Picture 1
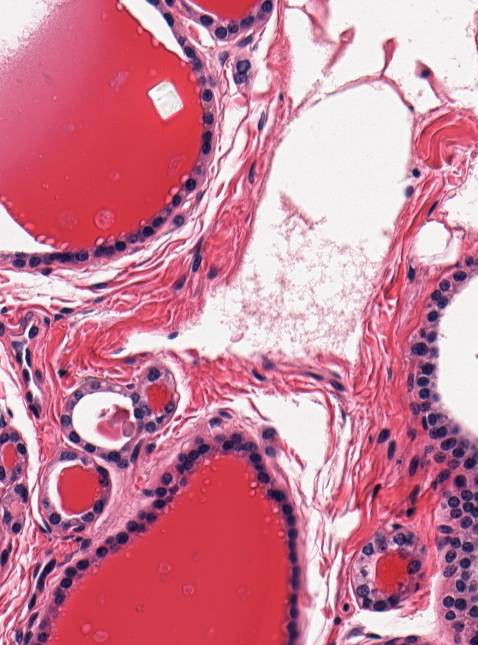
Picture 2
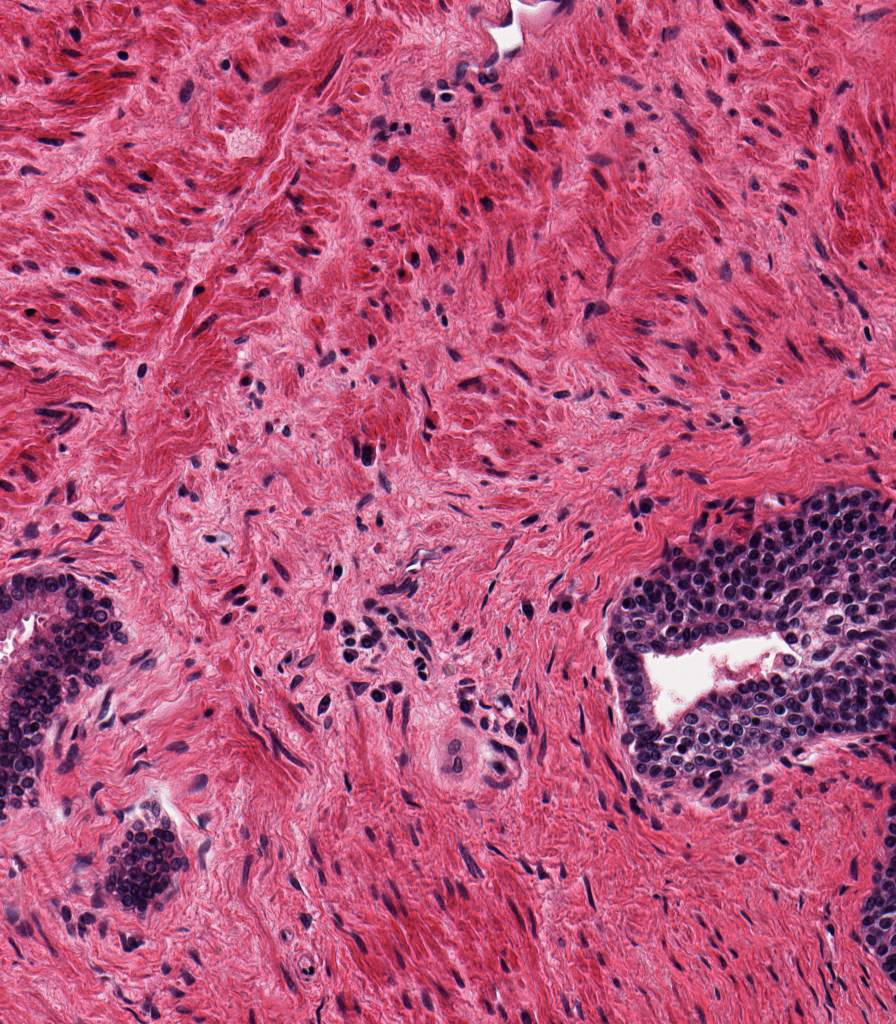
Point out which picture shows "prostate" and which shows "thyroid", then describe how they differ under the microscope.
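Thyroid's the first one, and the second is prostate. The thyroid shows large follicles of homogeneous deep red material at the top left and the bottom, and a cluster of small red-filled follicles in the lower left quarter. A single layer of cuboidal to flattened cells lines them.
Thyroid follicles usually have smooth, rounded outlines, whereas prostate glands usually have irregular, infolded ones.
The prostate gland at the right edge of the lower half has an irregular lumen and many layers of crowded lining cells with small, dark, round to oval nuclei and scant cytoplasm. Its stroma is eosinophilic spindle-cell bundles interlacing in many directions, with elongated dark nuclei scattered singly through the fibres.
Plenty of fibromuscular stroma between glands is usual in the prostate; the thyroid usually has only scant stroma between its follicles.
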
